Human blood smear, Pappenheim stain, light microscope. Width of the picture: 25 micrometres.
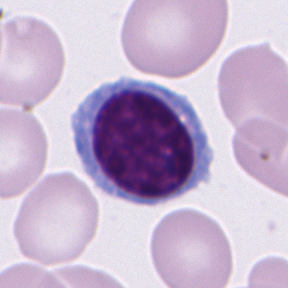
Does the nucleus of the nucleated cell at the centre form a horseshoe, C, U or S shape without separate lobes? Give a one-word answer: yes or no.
No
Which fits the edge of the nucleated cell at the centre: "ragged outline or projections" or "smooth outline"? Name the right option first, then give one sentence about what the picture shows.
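Ragged outline or projections. The cell outline is roughly oval with a slightly ragged edge.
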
